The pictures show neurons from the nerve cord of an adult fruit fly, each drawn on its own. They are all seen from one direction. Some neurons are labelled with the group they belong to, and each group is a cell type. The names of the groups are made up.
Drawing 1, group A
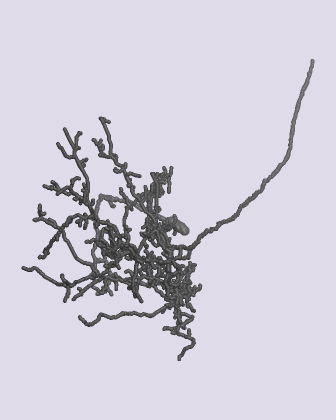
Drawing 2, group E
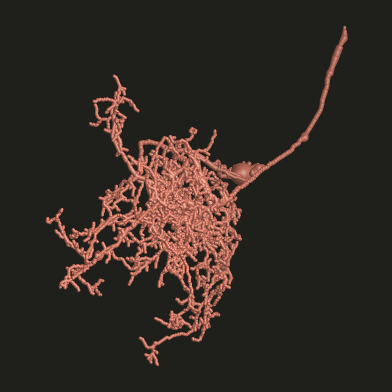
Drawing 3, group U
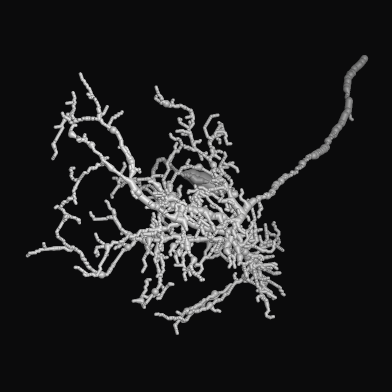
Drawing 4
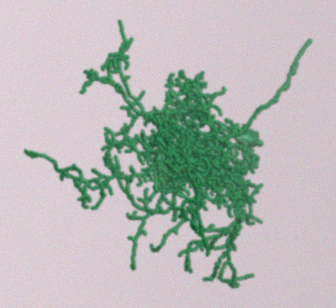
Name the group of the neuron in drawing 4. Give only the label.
group E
